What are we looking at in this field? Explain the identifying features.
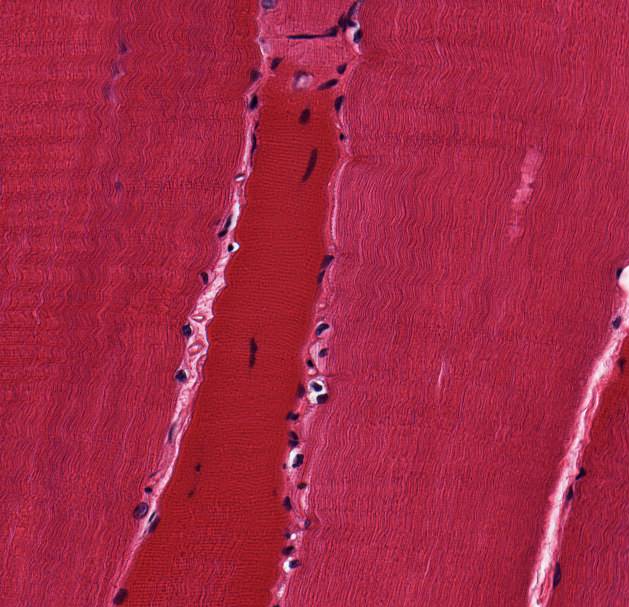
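Tissue: skeletal muscle. Long, parallel, unbranched-looking fibres run roughly top to bottom across the whole field; broad fibres left and right show fine transverse cross-striations.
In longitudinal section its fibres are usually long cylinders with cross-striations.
Nuclei dark, small, elongated, mainly along fibre edges.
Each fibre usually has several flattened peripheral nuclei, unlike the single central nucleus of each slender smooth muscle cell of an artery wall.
Narrower central fibre stains a deeper, more uniform red than those either side.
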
